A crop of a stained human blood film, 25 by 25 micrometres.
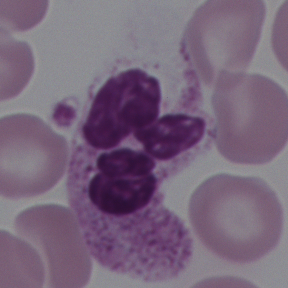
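Segmented neutrophil at the centre of a stained peripheral blood smear. Notice how its nucleus is divided into four separate lobes, with dark purple, coarsely clumped chromatin. Fine pinkish-violet granules fill the cytoplasm, and you can see that more of that cytoplasm lies below the nucleus than above it.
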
